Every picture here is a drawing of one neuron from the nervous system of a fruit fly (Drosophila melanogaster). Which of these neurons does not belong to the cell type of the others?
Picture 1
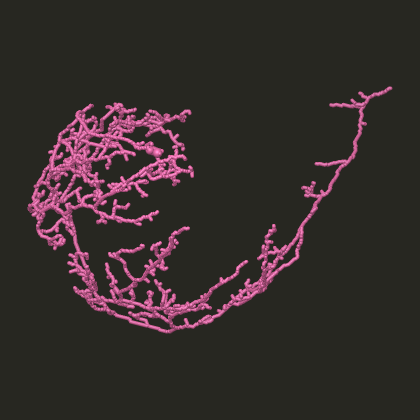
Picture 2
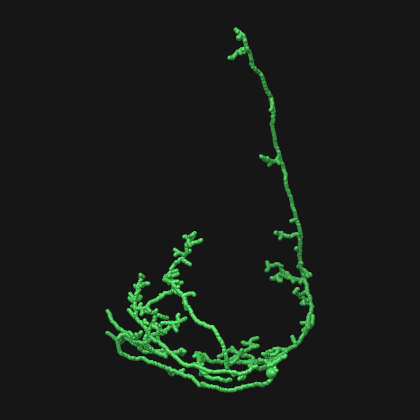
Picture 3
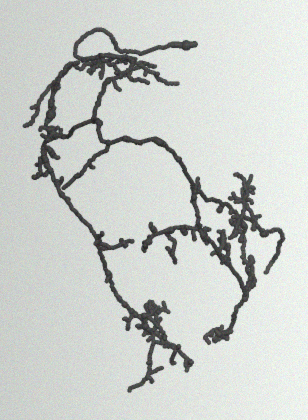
Picture 3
